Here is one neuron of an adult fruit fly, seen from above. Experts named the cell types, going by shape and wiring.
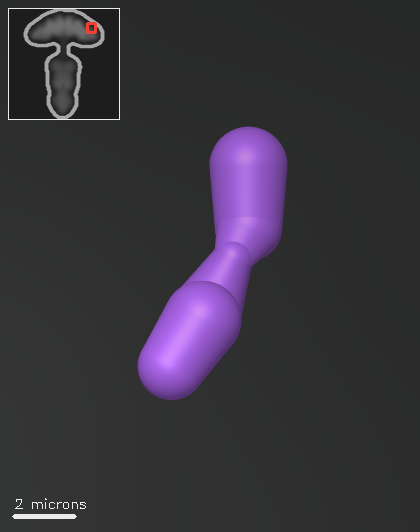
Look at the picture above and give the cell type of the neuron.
R1-R6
